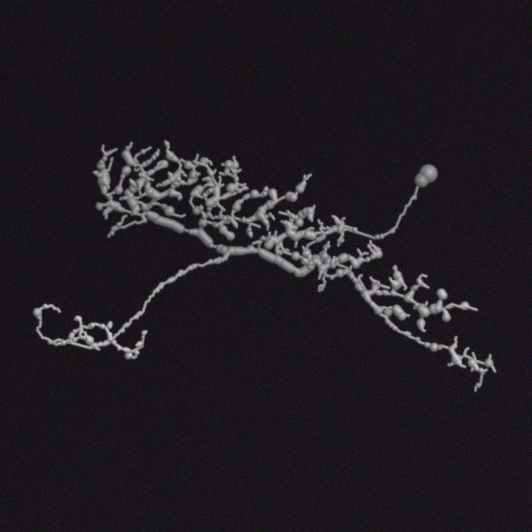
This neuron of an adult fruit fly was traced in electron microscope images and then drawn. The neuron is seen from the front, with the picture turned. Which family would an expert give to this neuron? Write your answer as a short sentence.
The family is Tlp.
